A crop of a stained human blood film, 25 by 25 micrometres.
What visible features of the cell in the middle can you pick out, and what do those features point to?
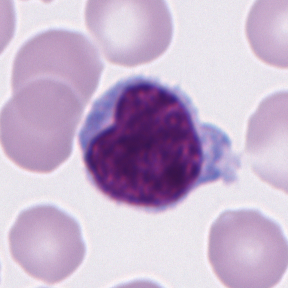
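Dark purple chromatin, coarsely mottled rather than smooth, lies in a nucleus about 10 micrometres across that fills about 70% of the cell's area. The cell is about 14 by 11 micrometres, about 2 times as wide as a red cell lying whole in the picture. Its pale blue cytoplasm is widest on the right side of the nucleus, where the margin is ragged with fine frayed projections. It is a typical lymphocyte.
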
